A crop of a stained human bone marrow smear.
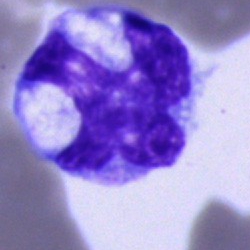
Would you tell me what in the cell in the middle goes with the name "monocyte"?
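The cell in the middle is a monocyte. Its deep purple nucleus is irregular and folded into several lobes, and it fills most of the cell. A large, rounded clear space lies at the left side of the cell, and a second clear space lies at its top. Faint, ragged wisps project from the right edge of the cell.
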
